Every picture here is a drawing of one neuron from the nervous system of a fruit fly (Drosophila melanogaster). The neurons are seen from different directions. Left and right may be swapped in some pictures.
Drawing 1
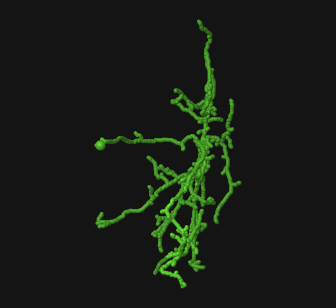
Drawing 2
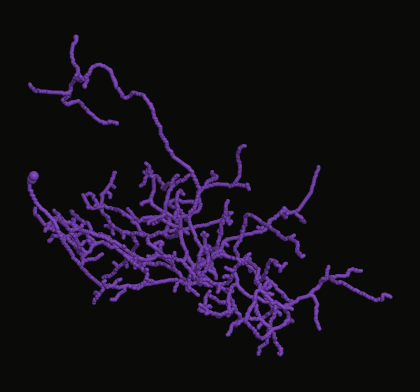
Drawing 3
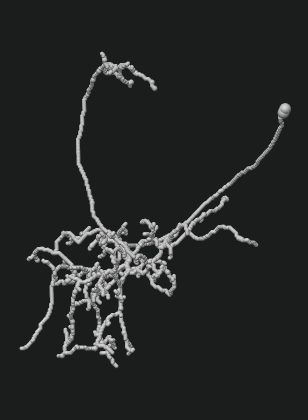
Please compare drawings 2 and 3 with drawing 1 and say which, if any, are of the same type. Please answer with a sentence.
Drawing 2 and drawing 3 are of the same cell type.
